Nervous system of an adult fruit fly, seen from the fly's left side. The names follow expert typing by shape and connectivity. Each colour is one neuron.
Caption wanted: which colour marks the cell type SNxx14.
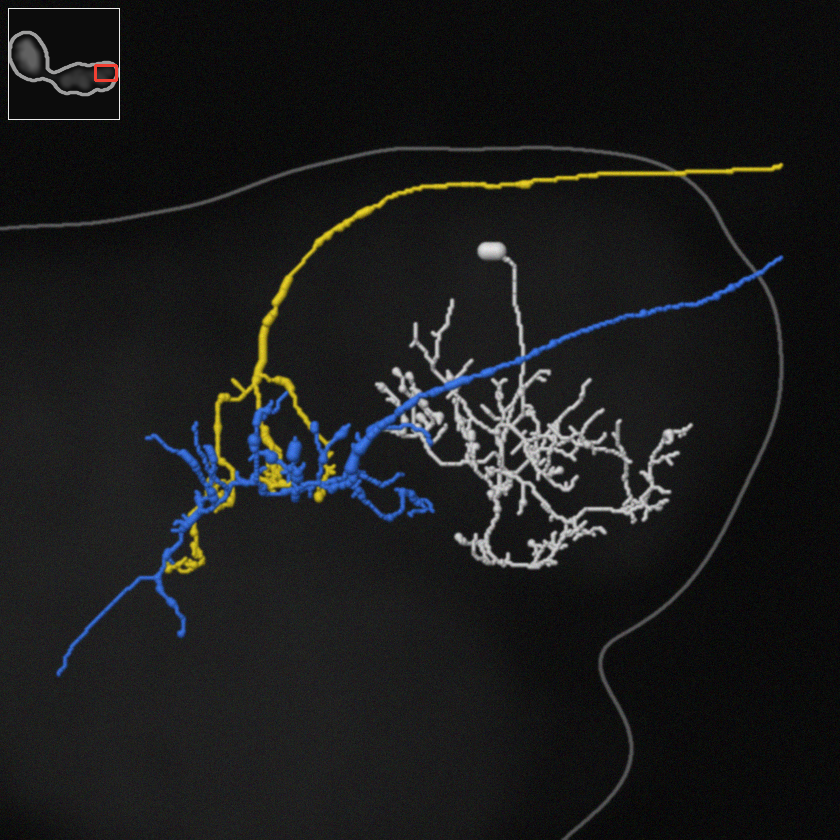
yellow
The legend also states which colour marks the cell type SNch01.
blue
